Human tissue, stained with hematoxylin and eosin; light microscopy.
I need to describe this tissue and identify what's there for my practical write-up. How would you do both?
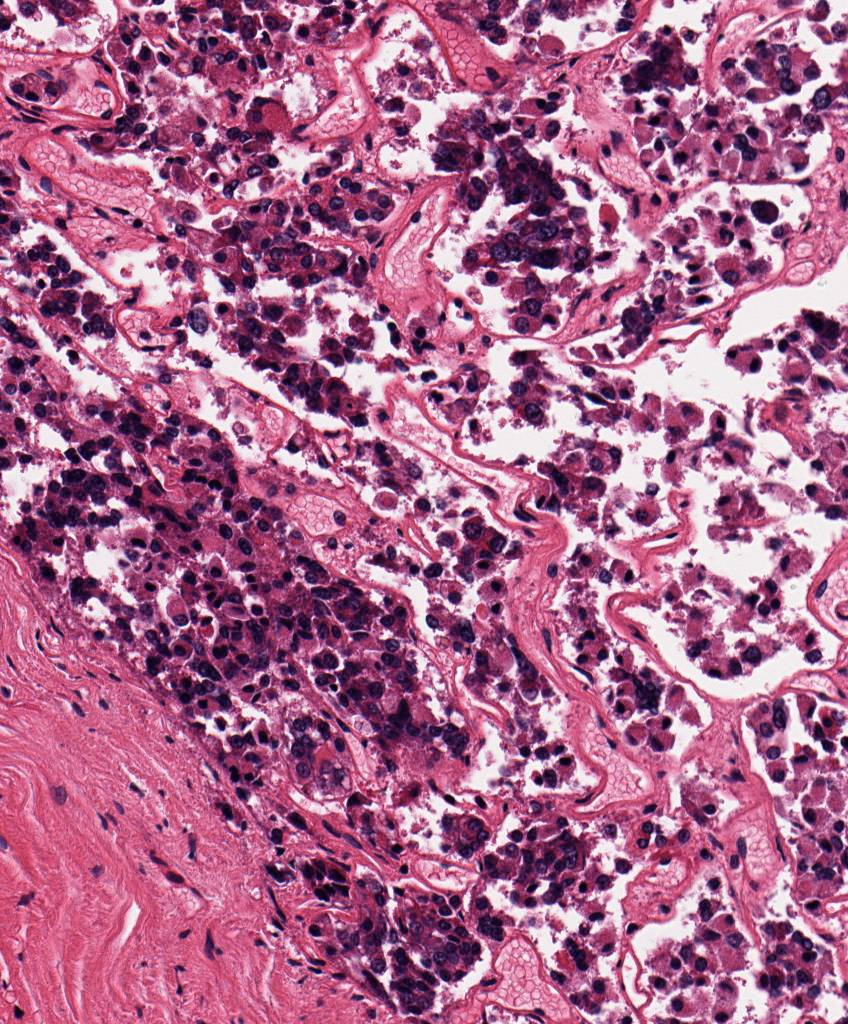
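Cells in nests across most of field, divided by thin fibrovascular septa. Cells round to polygonal; cytoplasm abundant, granular, eosinophilic. Nuclei mostly single, round, dark-staining. Lower left corner: dense pink collagenous tissue, sparse spindle-shaped nuclei. Tissue: pituitary.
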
